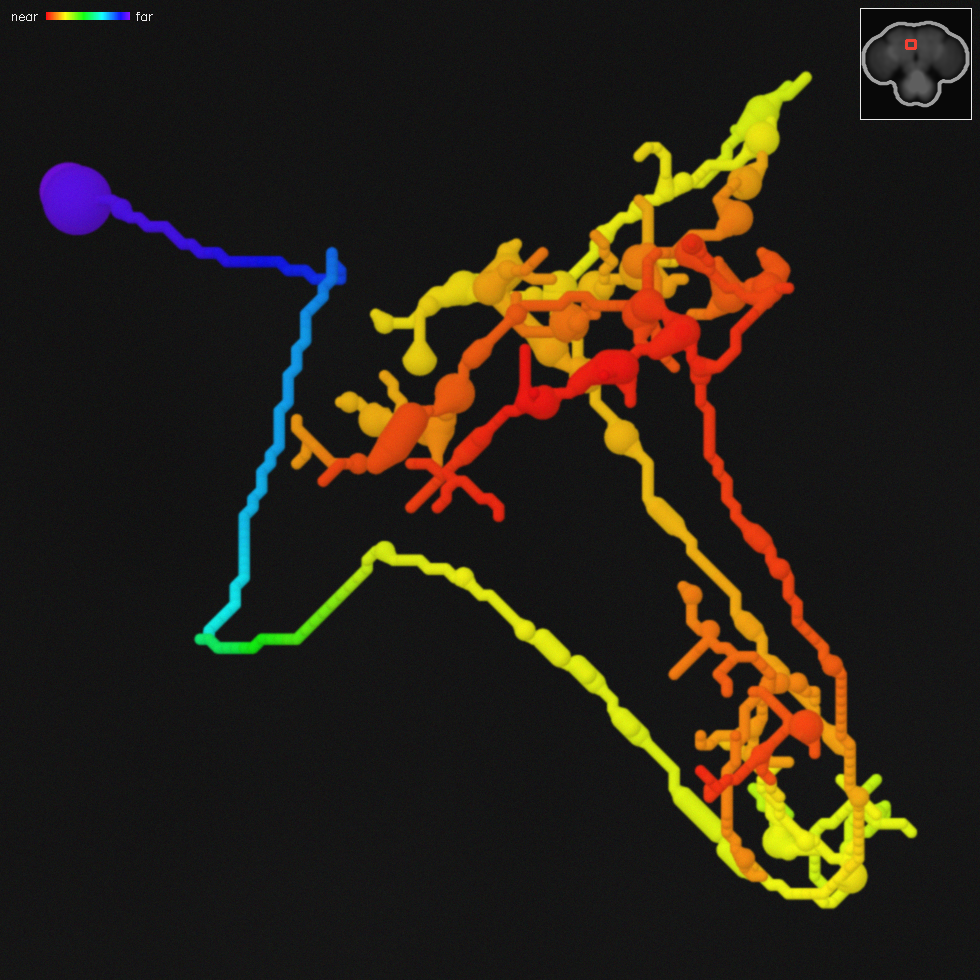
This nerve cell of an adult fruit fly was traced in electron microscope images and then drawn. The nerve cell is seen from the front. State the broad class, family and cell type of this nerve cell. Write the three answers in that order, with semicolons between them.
central-brain intrinsic neuron; class CX; vDeltaH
